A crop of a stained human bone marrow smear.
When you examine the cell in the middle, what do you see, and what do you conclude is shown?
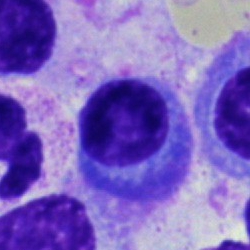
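Notice how round and smooth the outline of this cell is. Its nucleus sits off-centre, toward the top. The chromatin stains dark purple and looks dense. In the cytoplasm you won't find any visible granules. This cell is a plasma cell.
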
